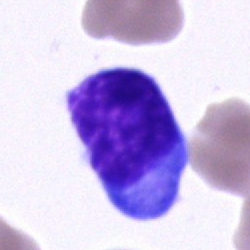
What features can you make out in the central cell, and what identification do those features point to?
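Begin with the nucleus: it fills most of the cell and sits toward the upper end. Next comes the cytoplasm, a deep blue cap at the lower end of the cell. Within that cap, a paler blue zone lies next to the nucleus. Last, the edge: at the upper left the cell is slightly ragged. The name for it is blast.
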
